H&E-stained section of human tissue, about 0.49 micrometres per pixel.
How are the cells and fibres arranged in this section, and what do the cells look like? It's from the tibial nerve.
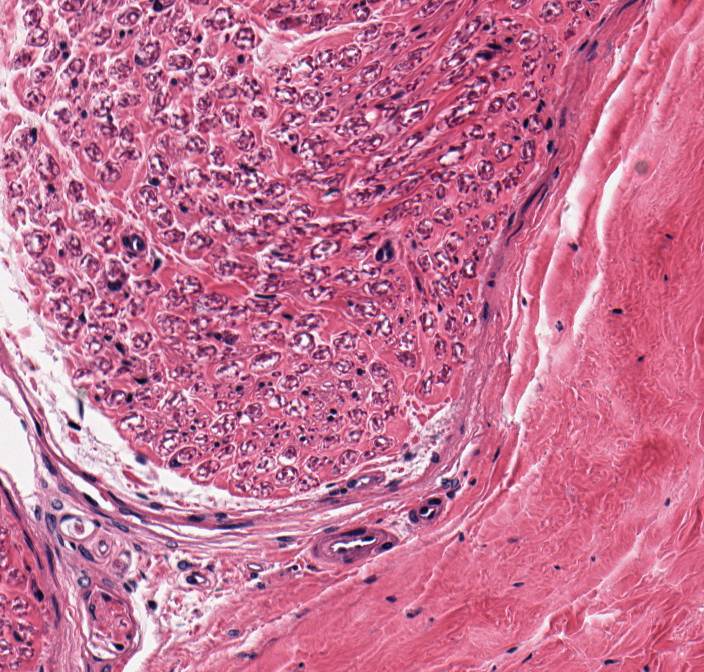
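Within the cluster, no gland lumens are formed. A thin layer of flattened spindle cells with elongated nuclei borders its lower edge. Along its left edge, a white retraction gap separates it from the surrounding tissue. Dense pink collagen with sparse small dark nuclei fills the right side of the field.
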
